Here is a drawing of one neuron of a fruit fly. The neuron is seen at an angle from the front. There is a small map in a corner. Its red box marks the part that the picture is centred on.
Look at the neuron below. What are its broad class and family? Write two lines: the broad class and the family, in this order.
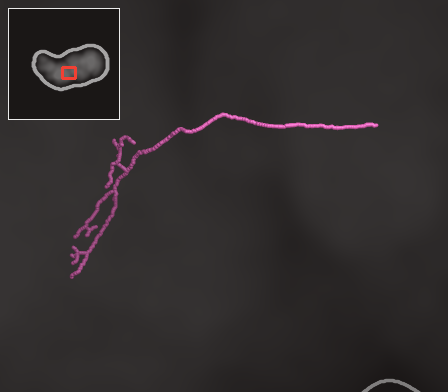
sensory neuron entering the nerve cord
class mechanosensory tactile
